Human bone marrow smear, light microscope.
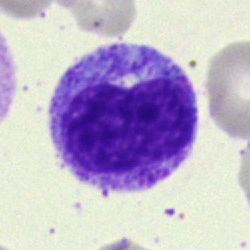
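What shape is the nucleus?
Kidney-shaped, since it is indented on its upper side.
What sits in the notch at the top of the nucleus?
A small pale area of cytoplasm.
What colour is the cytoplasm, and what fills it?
It is bluish purple and filled with fine purple granules.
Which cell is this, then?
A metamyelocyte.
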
